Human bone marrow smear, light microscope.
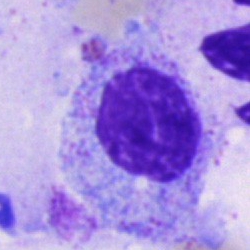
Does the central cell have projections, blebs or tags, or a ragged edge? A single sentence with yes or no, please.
Yes, the cell is bounded by a rough outline rather than a smooth one.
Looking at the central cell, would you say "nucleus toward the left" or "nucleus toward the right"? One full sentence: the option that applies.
What lies to the left of the nucleus is most of the cytoplasm.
